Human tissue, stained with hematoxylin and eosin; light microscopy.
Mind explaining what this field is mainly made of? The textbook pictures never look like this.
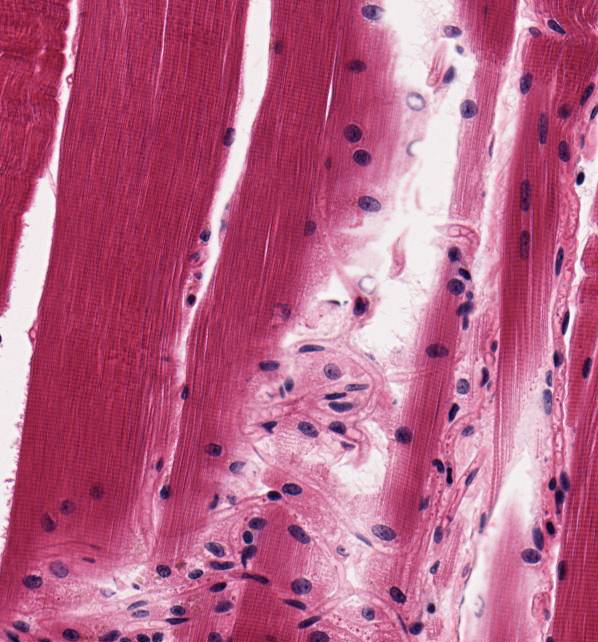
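That's skeletal muscle. The fibres are long, parallel and unbranched, cut lengthwise, with fine cross-striations running across each one at right angles to its length.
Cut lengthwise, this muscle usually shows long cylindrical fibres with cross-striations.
The oval nuclei lie at the fibre edges, not in the centres.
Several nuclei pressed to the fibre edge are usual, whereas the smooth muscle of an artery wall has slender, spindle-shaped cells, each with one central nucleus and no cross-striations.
No intercalated discs cross the fibres anywhere in the field.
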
